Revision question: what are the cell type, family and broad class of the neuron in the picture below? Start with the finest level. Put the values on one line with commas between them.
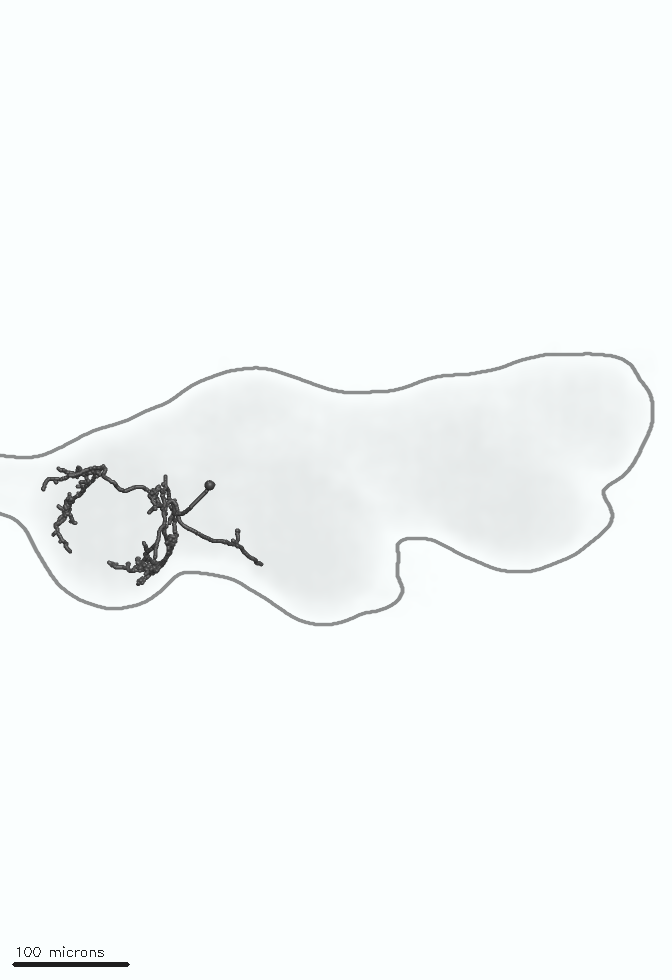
IN03A054, hemilineage 03A, nerve-cord intrinsic neuron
